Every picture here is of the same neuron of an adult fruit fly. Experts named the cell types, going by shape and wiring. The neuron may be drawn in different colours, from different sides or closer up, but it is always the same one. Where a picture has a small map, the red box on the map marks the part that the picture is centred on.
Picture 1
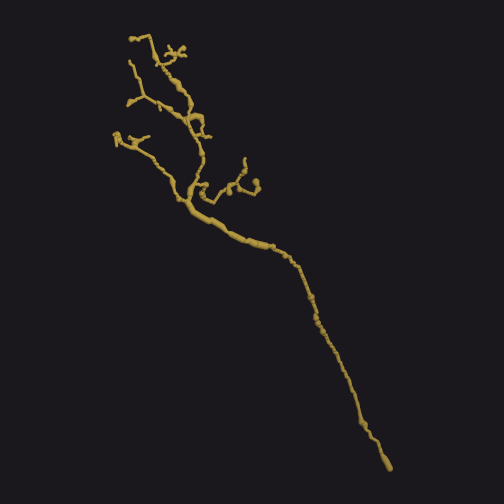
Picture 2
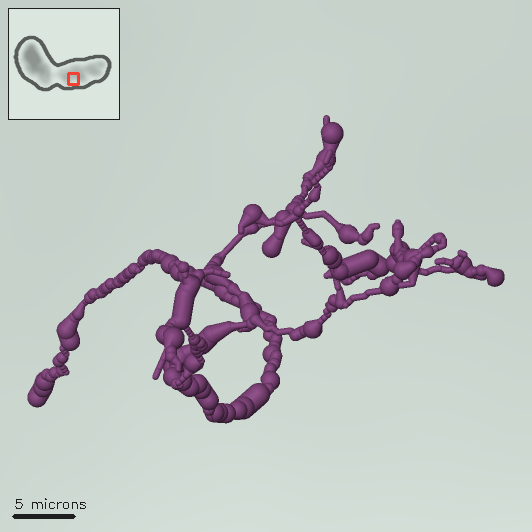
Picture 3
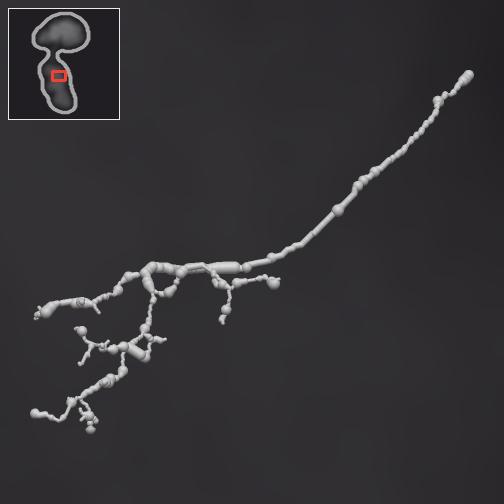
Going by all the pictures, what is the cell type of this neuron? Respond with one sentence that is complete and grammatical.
This neuron is of the type SNta14.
